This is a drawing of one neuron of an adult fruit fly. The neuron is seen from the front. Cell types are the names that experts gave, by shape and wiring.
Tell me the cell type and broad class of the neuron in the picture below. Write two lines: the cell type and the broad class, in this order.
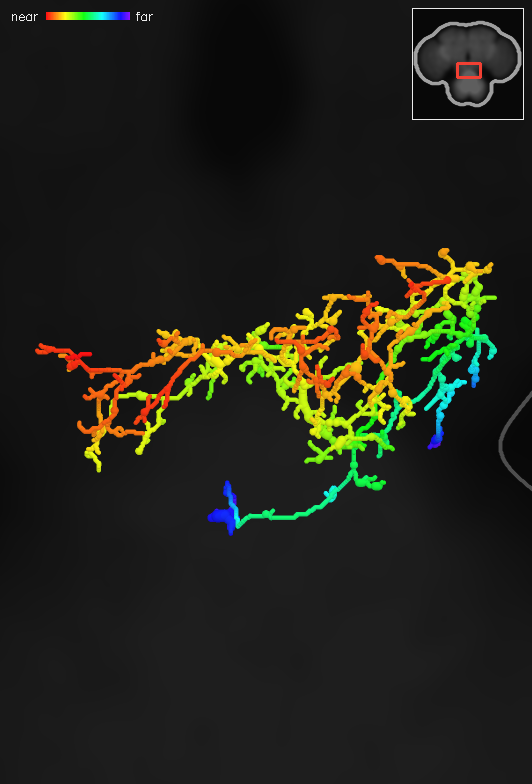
GNG213
central-brain intrinsic neuron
